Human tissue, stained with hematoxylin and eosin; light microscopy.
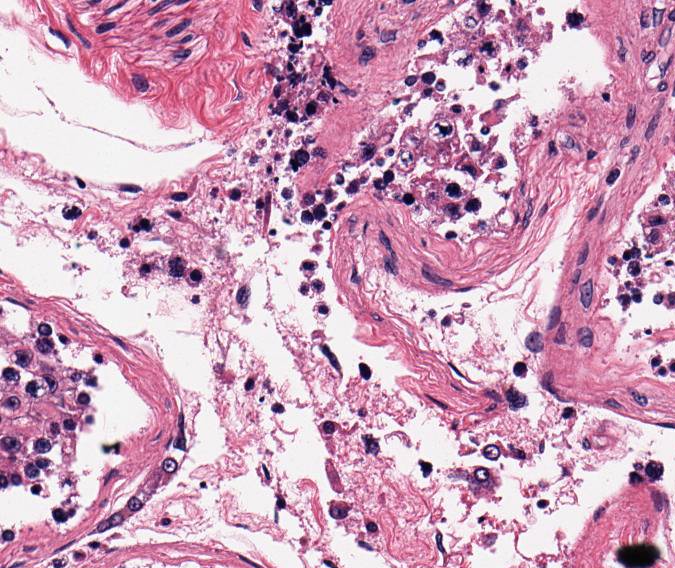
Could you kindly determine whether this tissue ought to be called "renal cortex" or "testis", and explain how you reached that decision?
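It is testis. Checking the field in turn: curving pink fibrous bands outline rounded units, with loose pale material between; the bands carry wavy fibres and spindle-shaped nuclei; rounded cells lie loose and detached; a dense cluster of small, very dark round nuclei sits upper centre.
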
